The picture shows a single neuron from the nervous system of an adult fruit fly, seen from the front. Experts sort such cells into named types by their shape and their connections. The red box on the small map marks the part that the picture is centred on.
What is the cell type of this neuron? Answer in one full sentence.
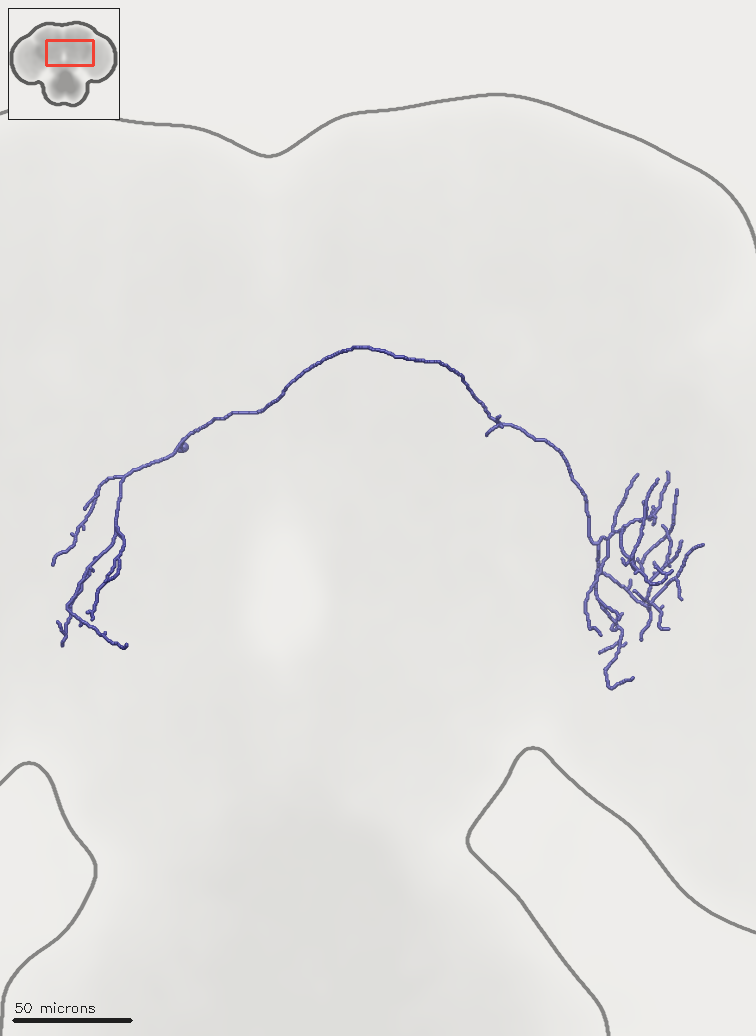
The neuron belongs to cell type LoVC27.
